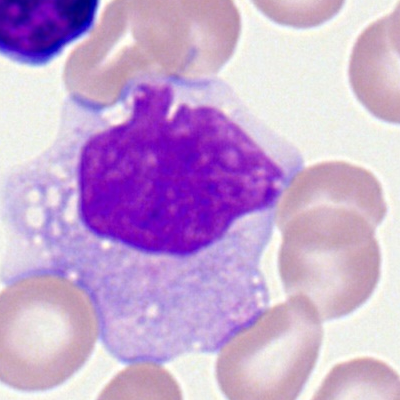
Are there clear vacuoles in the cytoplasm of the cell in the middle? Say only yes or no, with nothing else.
Yes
